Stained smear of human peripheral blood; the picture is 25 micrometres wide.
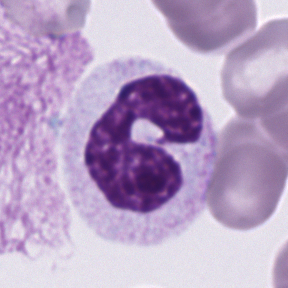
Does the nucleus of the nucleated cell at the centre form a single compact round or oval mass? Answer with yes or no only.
No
